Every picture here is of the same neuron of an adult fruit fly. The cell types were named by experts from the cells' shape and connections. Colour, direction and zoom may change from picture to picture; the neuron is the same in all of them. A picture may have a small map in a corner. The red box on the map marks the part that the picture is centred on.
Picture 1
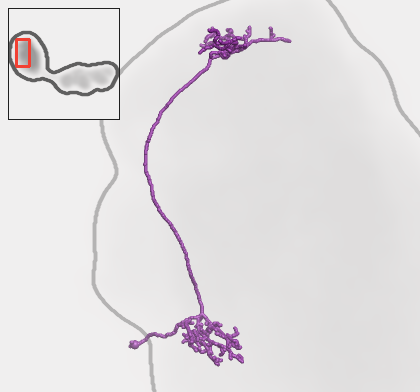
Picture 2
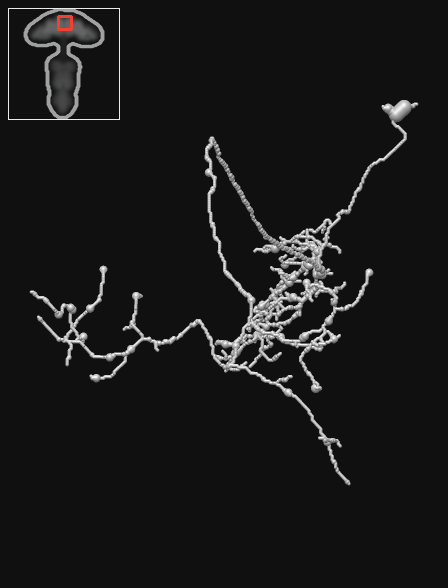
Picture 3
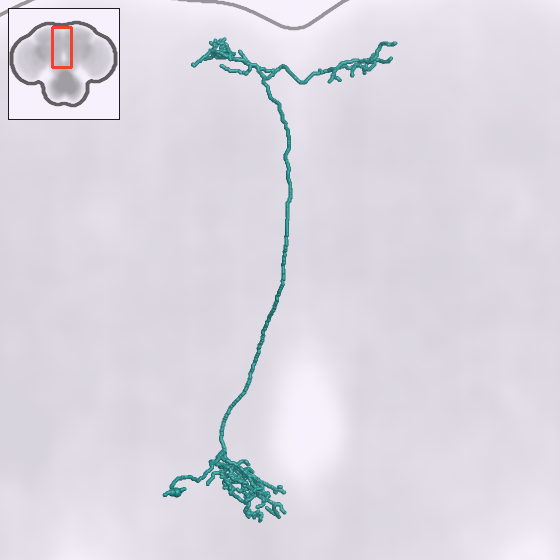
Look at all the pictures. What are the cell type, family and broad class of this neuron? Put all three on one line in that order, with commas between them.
PRW010, hemilineage FLAa2, central-brain intrinsic neuron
